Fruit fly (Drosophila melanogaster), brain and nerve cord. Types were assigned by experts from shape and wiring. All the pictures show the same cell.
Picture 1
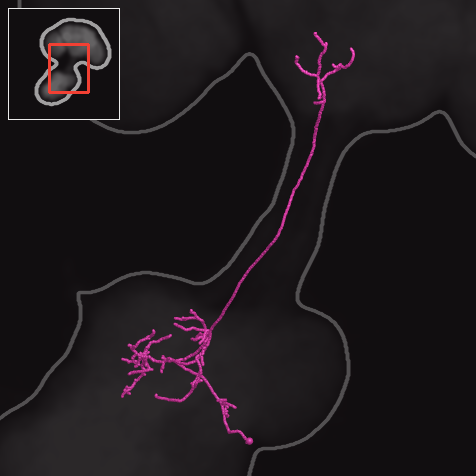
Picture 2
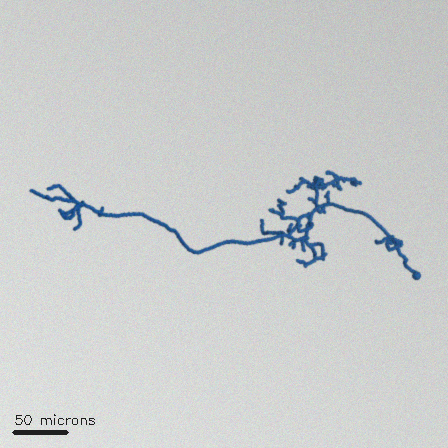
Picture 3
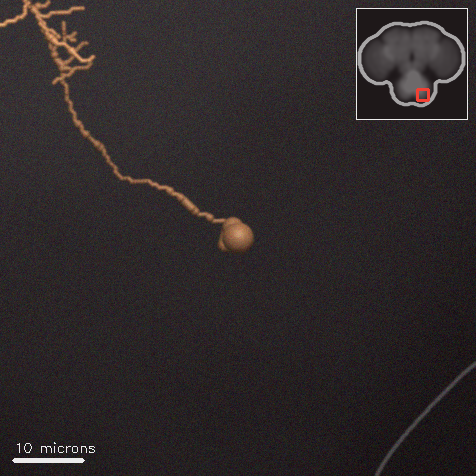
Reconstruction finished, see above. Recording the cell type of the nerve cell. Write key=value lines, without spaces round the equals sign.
cell_type=AN12B080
